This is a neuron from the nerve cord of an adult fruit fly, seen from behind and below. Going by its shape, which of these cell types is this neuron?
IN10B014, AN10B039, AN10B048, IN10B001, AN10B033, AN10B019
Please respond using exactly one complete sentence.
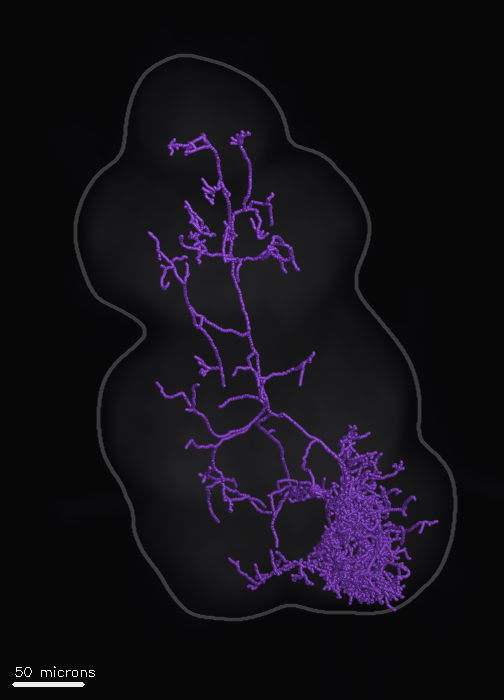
In terms of cell type, the neuron is IN10B001.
